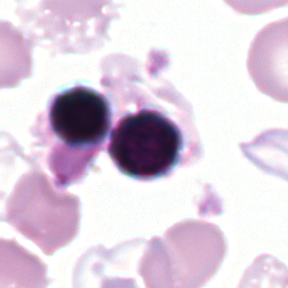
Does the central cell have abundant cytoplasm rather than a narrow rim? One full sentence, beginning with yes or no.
No, in this cell the cytoplasm is scant.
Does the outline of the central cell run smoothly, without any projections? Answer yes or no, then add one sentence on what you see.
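Yes. The cell has a round, smooth outline.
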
